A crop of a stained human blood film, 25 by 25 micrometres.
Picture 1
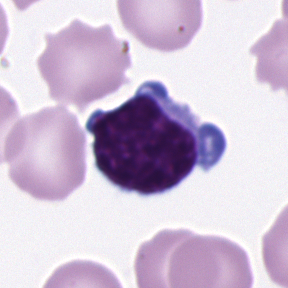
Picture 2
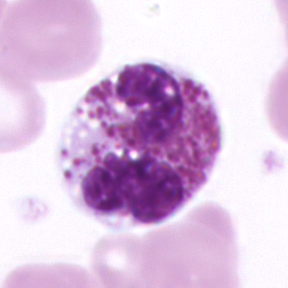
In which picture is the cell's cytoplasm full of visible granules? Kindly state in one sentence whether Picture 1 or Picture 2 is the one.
Within the cytoplasm of the cell in picture 2, many granules are visible.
